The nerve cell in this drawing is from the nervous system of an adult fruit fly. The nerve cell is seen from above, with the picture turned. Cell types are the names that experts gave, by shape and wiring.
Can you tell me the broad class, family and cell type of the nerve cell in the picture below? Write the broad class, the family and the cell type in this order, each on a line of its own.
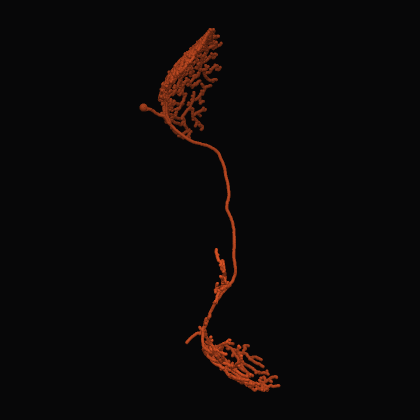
visual projection neuron
MeVPMe
MeVPMe11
